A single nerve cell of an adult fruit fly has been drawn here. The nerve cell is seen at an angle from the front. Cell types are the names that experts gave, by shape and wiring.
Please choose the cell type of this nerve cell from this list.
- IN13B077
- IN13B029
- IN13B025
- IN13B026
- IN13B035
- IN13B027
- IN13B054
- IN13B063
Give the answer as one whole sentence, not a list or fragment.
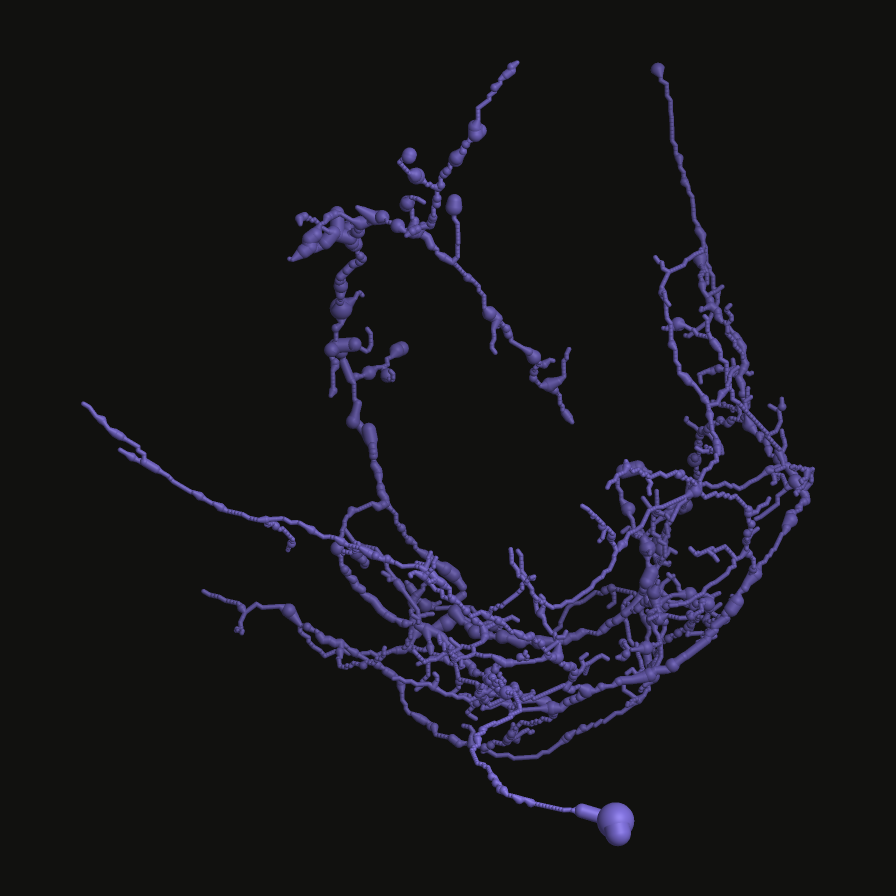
Within the cell type IN13B029 sits this nerve cell.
